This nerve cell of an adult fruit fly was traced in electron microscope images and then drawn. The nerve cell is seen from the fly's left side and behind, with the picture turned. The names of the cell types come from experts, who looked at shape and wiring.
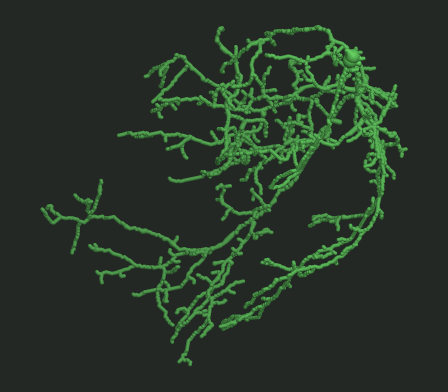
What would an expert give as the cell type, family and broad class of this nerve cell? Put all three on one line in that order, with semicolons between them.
IN04B037; hemilineage 04B; nerve-cord intrinsic neuron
